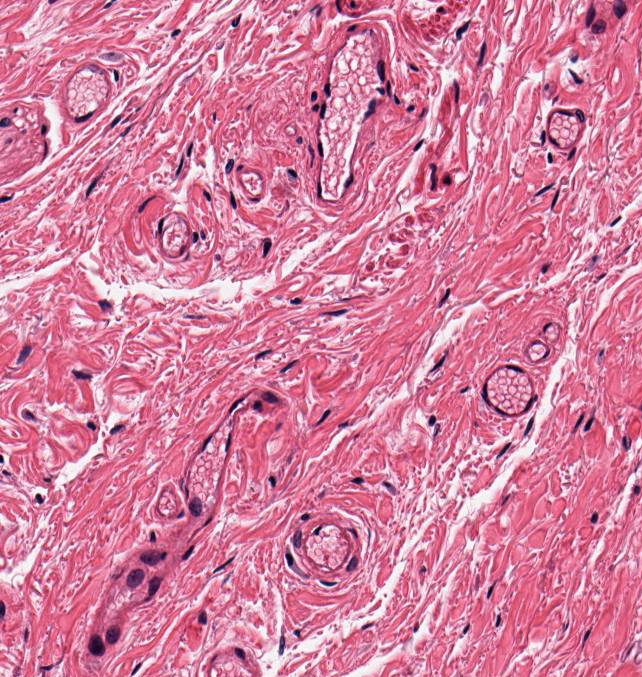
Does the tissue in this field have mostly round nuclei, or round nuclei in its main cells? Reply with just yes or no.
No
